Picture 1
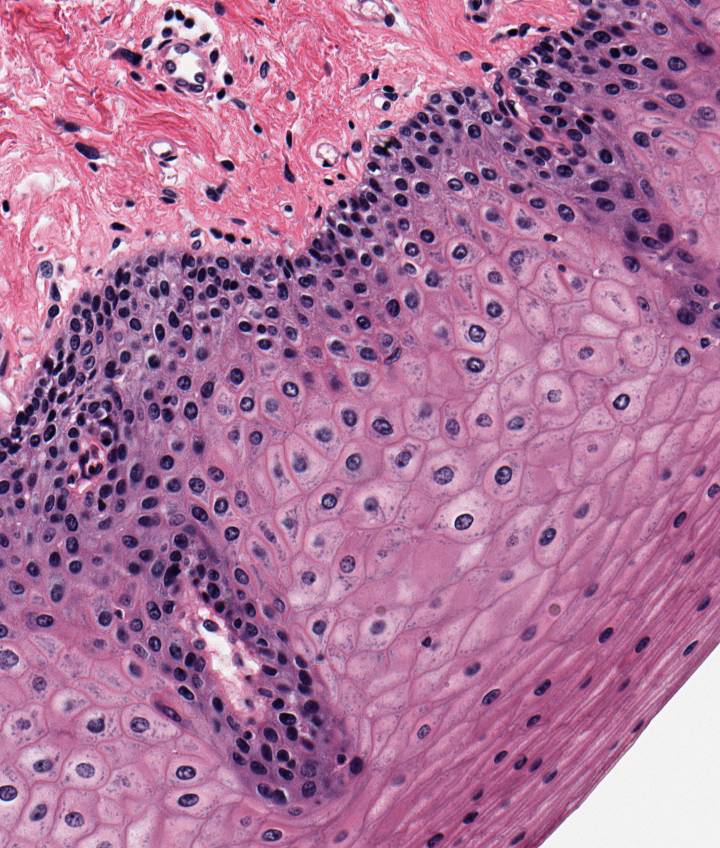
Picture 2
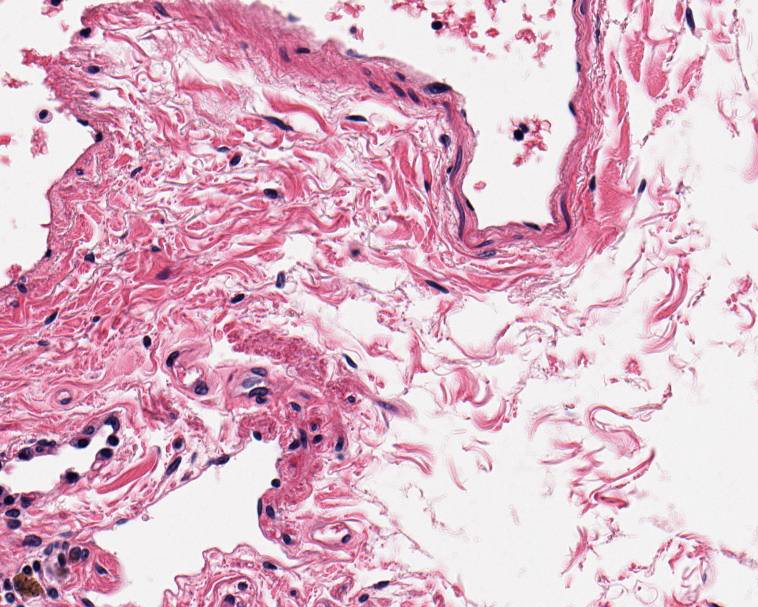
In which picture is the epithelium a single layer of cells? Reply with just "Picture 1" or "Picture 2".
Picture 2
